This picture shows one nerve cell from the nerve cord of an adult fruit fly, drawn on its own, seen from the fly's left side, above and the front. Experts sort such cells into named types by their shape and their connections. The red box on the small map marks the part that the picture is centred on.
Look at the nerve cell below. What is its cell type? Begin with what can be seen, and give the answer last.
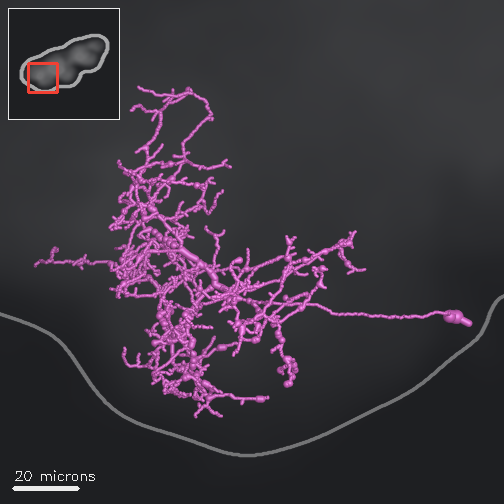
From left to right in the picture it spans about 140 microns. As drawn here it is wider than it is tall. Its broad class is nerve-cord intrinsic neuron. Its cell type is IN20A.22A011.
